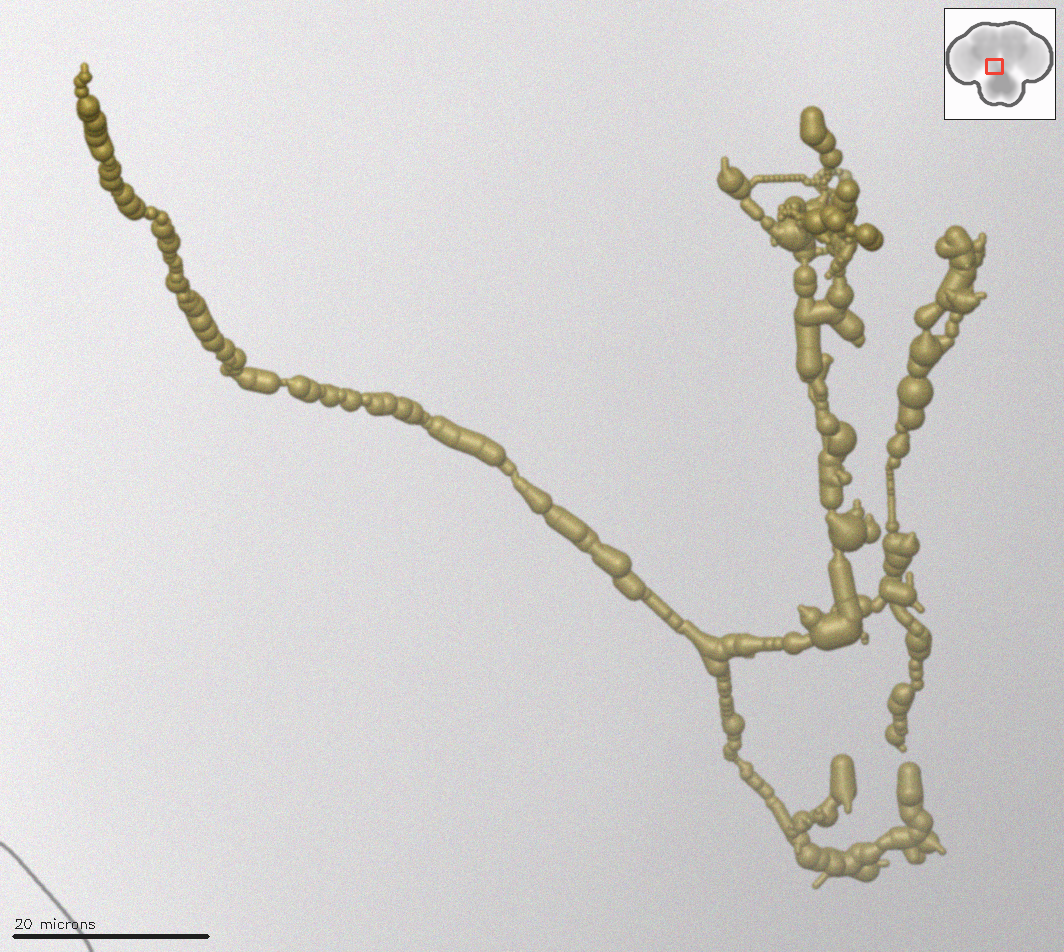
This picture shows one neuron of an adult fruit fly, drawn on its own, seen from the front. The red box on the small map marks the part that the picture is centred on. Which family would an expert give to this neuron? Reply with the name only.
class mechanosensory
